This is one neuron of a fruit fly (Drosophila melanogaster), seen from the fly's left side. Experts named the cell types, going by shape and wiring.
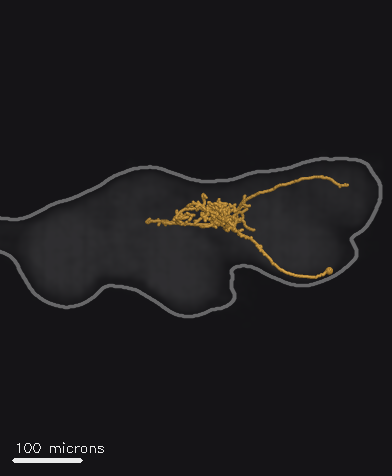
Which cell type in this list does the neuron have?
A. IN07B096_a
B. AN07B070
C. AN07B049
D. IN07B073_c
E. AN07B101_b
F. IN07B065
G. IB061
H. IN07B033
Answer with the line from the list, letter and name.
H. IN07B033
